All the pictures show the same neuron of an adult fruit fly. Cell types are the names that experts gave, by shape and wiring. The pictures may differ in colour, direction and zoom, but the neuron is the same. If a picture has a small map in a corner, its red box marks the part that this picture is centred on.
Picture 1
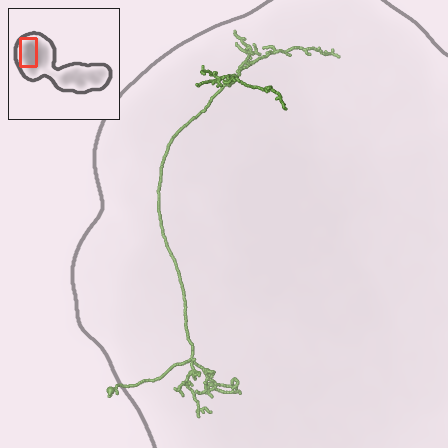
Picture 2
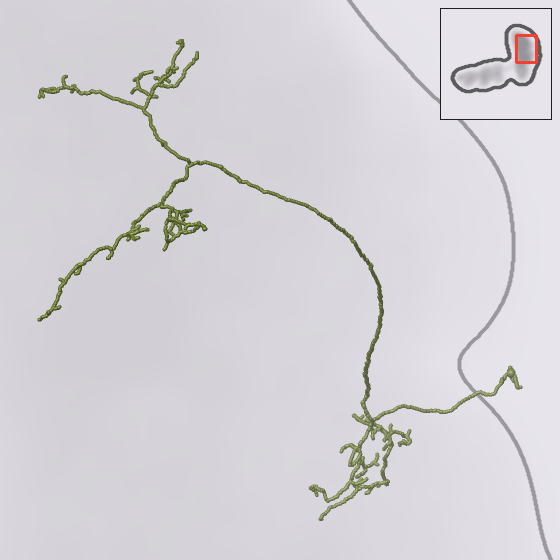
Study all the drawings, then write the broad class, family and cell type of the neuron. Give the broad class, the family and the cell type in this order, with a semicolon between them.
central-brain intrinsic neuron; hemilineage FLAa2; CB2537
